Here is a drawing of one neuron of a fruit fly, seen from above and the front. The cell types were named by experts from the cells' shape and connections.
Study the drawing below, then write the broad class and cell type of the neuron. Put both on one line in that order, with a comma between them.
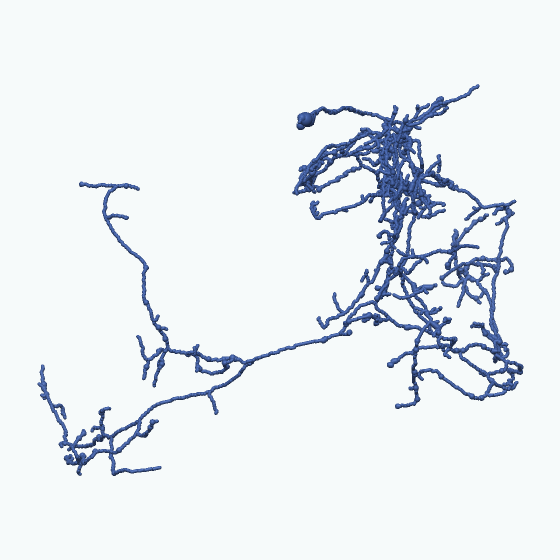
central-brain intrinsic neuron, SMP371_a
